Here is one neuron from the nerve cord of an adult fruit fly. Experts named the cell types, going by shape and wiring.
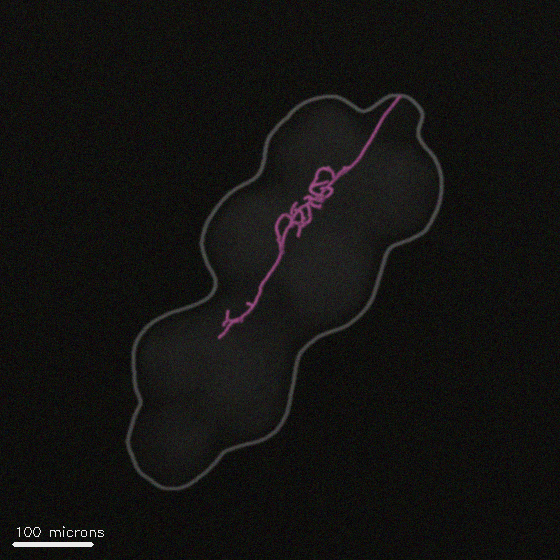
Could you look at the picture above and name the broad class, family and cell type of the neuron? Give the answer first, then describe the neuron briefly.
This is a descending neuron. The family is hemilineage LB3. Its cell type is DNg56. No cell body is drawn. From top to bottom in the picture it spans about 300 microns.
